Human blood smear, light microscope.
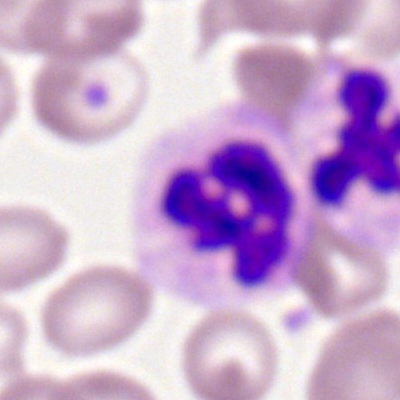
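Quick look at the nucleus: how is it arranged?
Split into several connected lobes.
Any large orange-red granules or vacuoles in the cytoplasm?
Neither, and the outline is roughly round.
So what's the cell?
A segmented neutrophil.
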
